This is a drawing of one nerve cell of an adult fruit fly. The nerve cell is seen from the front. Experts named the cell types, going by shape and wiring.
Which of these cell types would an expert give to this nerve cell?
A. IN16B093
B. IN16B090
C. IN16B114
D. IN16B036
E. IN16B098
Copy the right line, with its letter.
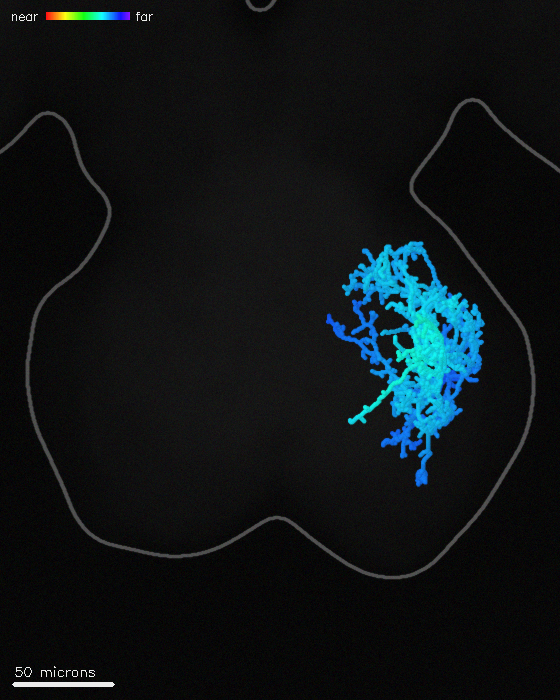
D. IN16B036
